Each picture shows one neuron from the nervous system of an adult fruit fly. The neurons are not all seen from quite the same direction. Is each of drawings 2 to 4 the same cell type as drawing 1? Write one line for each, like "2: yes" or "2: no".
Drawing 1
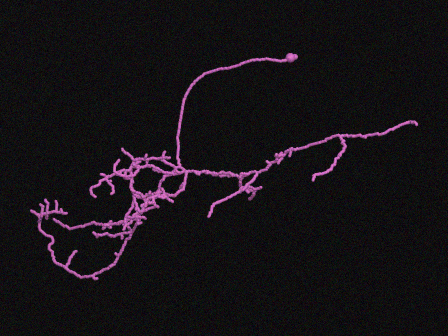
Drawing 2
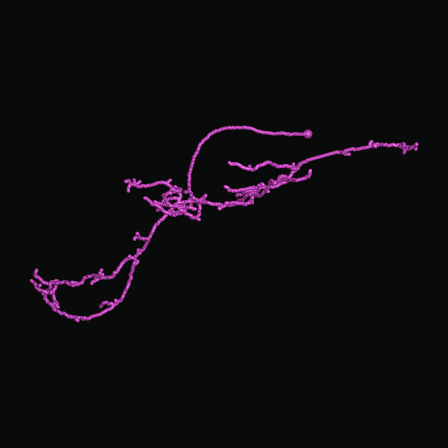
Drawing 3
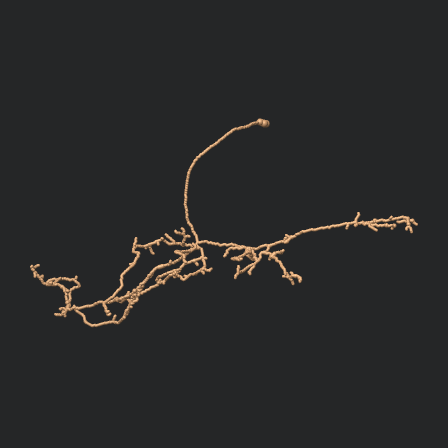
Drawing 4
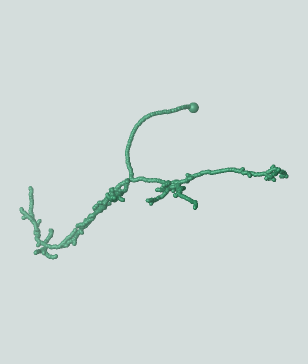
2: yes
3: yes
4: yes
